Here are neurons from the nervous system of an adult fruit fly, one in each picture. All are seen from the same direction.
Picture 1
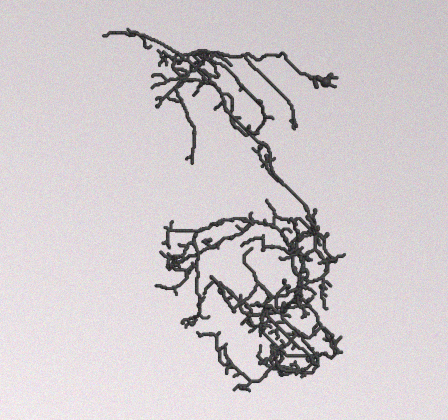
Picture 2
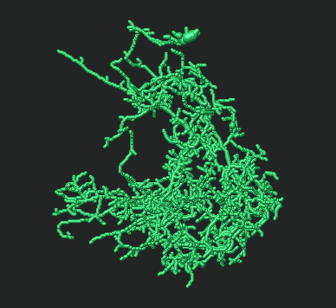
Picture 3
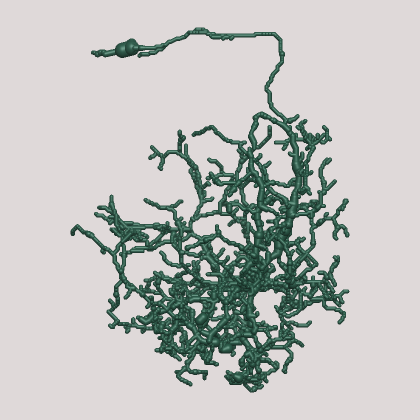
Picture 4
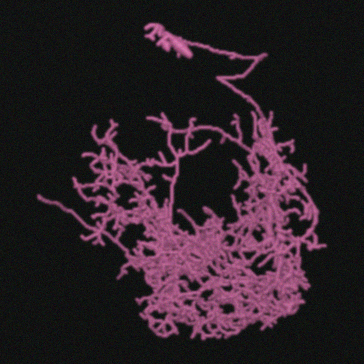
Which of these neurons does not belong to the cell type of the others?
Picture 1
